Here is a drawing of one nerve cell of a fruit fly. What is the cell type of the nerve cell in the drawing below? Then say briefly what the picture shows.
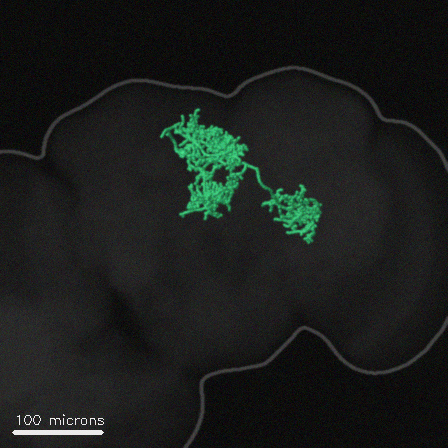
The cell type is CRE013. This is a central-brain intrinsic neuron. From left to right in the picture it spans about 180 microns. In this view it is about as wide as it is tall.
